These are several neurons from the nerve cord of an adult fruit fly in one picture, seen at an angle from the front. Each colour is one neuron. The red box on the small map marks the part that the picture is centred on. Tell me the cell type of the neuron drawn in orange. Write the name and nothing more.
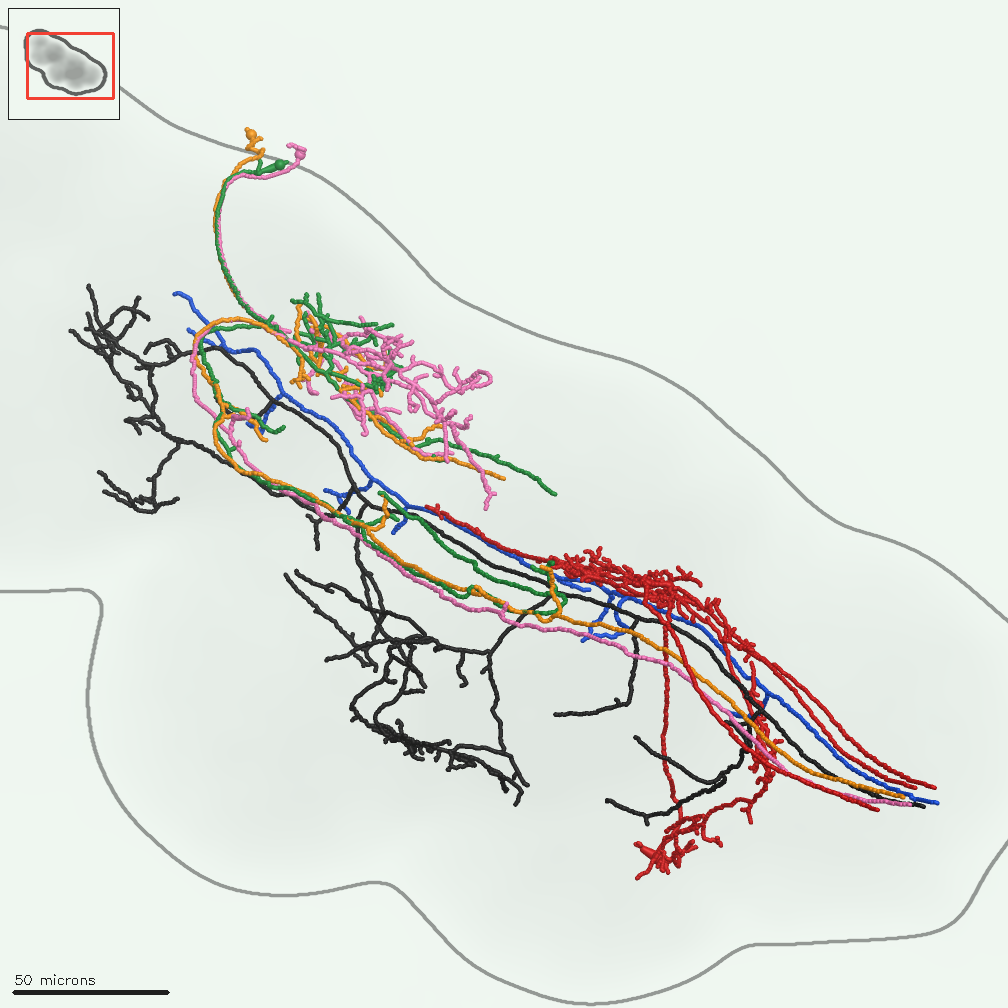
AN07B100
